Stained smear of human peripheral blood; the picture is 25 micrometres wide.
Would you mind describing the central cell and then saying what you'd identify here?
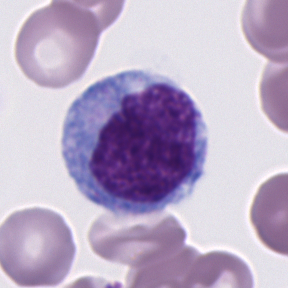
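Look first at the outline: it is roughly round, and the cell measures about 13 micrometres across. Now find the nucleus, which sits off-centre toward the right side of the cell and takes up about 60% of its area. Its chromatin is dark purple and coarsely clumped. Then follow the cytoplasm around it, and you will see that its widest band lies on the left side of the nucleus. This cell is a monocyte.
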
